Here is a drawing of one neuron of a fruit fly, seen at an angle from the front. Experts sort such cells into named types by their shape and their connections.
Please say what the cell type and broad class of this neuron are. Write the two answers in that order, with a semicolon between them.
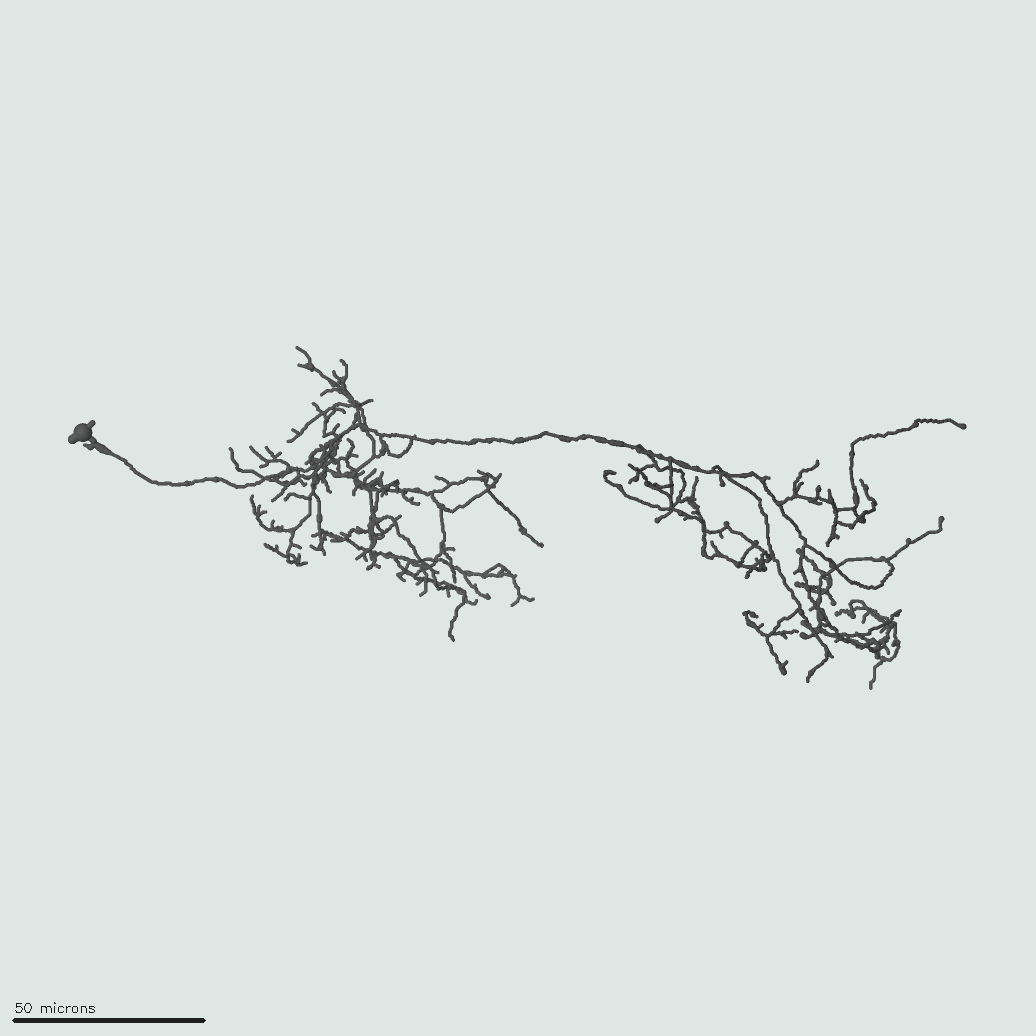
LAL117; central-brain intrinsic neuron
